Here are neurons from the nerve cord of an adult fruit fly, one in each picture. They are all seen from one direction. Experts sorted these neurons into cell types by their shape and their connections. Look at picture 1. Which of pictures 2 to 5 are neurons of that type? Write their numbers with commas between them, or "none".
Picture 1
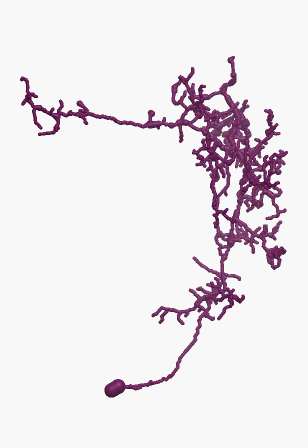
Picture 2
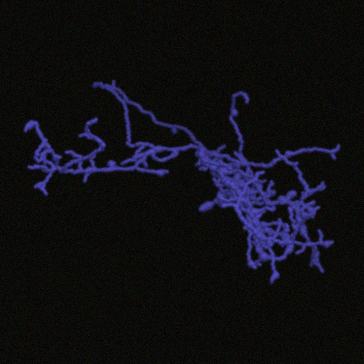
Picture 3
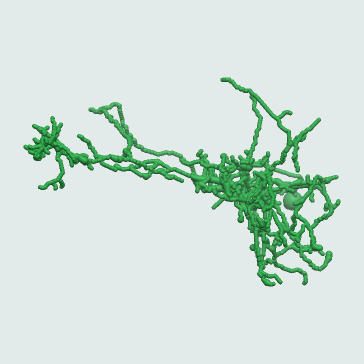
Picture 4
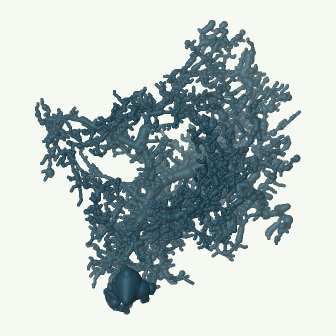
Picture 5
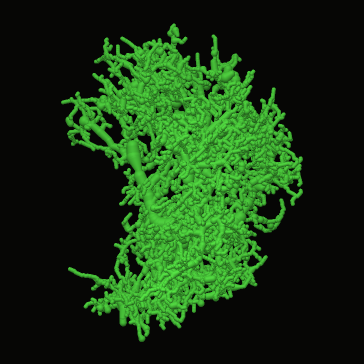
none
